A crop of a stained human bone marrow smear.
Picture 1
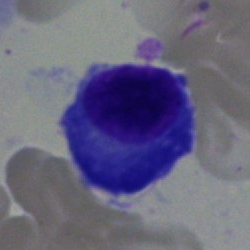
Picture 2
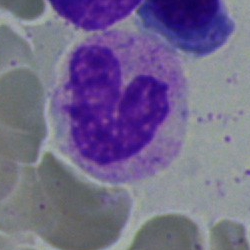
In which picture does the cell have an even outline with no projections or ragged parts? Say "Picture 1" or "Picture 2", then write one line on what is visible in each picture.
Picture 2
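In picture 1: The cell outline is irregular, with small bumps along its edge.
In picture 2: The cell outline is round and smooth.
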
